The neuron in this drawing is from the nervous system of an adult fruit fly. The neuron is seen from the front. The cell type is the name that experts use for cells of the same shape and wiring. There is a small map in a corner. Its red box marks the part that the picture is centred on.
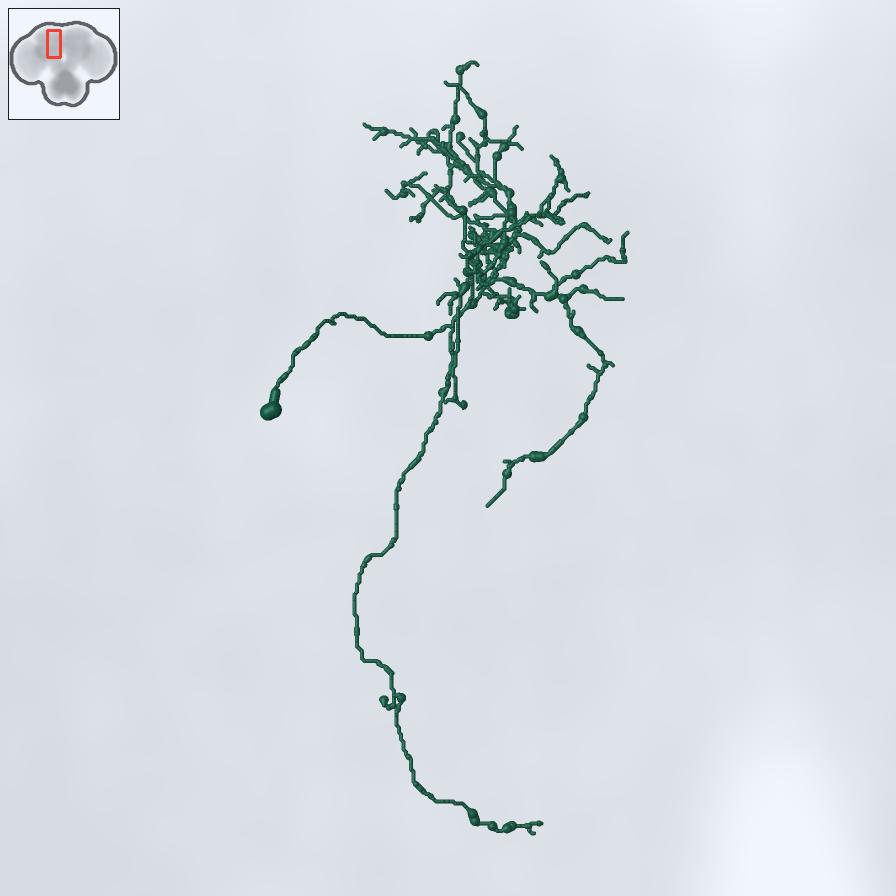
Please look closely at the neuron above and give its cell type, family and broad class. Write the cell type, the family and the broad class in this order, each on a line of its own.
CRE018
hemilineage CREa2_ventral
central-brain intrinsic neuron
